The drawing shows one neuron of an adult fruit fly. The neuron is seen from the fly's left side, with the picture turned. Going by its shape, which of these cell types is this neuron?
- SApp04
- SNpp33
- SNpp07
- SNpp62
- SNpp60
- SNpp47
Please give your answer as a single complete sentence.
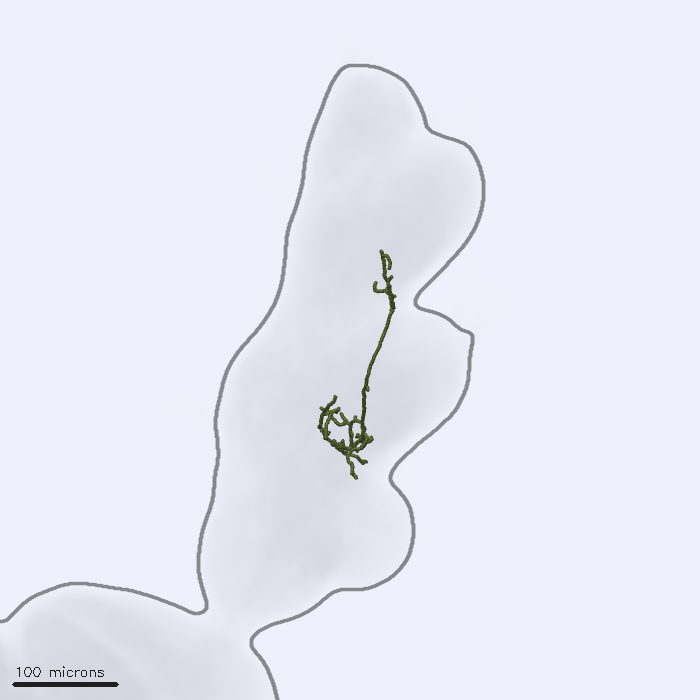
The cell type given to this neuron is SNpp33.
